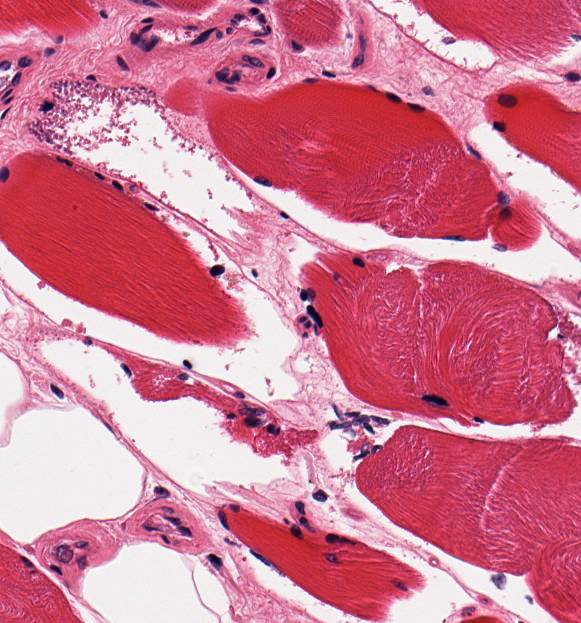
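Skeletal muscle, haematoxylin and eosin stain. Most fibre profiles lie with their long axes running from upper left to lower right. Fibre cytoplasm stains deep red and carries fine wavy fibrillar lines, clearest in the fibres on the right. Dark, flattened muscle fibre nuclei lie at the fibre edges. Between fibres is loose pale pink fibrous connective tissue containing scattered small dark nuclei.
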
